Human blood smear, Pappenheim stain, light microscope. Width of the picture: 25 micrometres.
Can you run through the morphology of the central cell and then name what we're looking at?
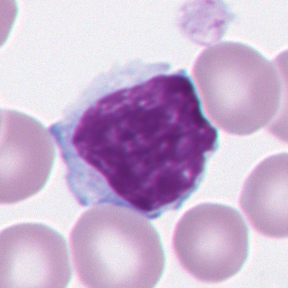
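Nucleus angular: several fairly straight edges, not a round outline. No nucleoli seen. Cytoplasm without distinct granules. Cell border ragged and wispy at upper left. Cell: typical lymphocyte.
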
